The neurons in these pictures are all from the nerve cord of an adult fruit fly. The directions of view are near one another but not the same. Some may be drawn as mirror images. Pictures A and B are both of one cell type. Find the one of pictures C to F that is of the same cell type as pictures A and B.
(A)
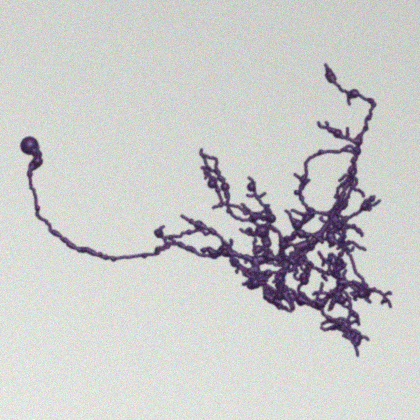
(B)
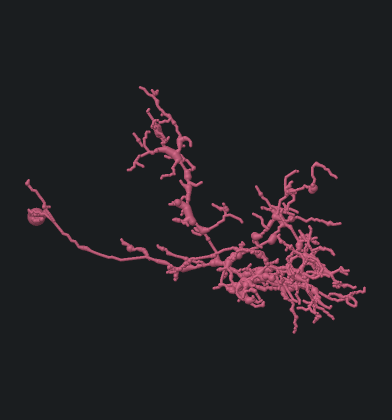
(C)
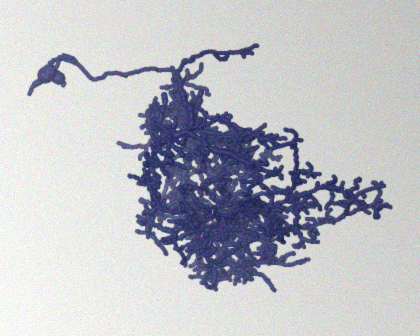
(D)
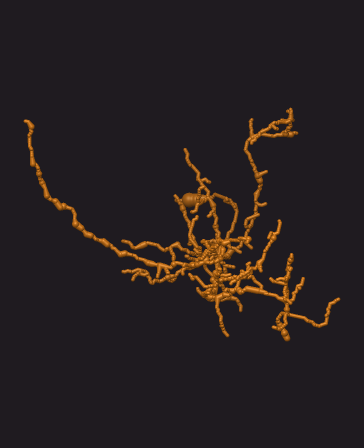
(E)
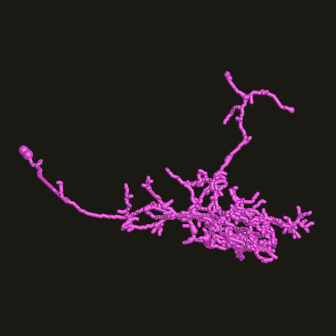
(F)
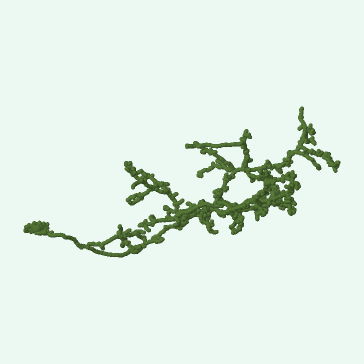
Picture E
